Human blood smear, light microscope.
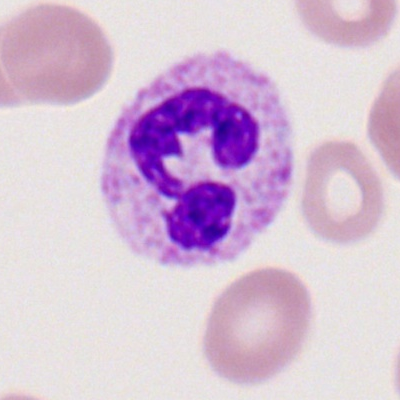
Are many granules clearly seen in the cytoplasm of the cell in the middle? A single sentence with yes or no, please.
Yes, visible granules are present in great number in its cytoplasm.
